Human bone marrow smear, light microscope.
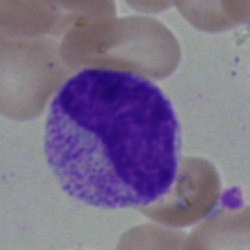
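Metamyelocyte, the cell in the middle of this stained bone marrow smear. First, the nucleus is a single unlobed mass occupying the upper-right part of the cell. Next, its chromatin looks dense and stains deep purple. Last, many purple granules pack the cytoplasm.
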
